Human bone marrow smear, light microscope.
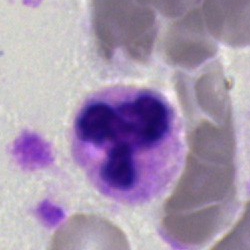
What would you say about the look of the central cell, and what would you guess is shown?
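Looking at the chromatin, I see it is dark purple and dense. I can't make out any nucleoli in the nucleus. Scanning the cytoplasm, I find no vacuoles either. This is a segmented neutrophil.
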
